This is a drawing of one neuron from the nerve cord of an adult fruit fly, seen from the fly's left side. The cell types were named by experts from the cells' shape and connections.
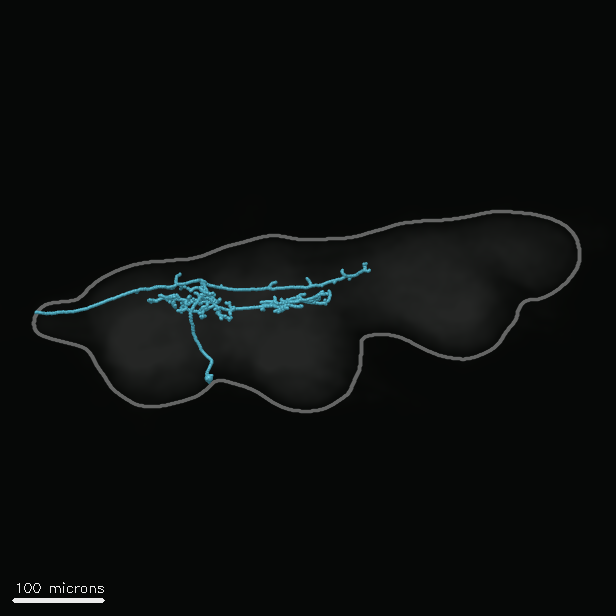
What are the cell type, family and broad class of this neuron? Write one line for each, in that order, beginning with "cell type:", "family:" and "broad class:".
cell type: AN06A041
family: hemilineage 06A
broad class: ascending neuron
